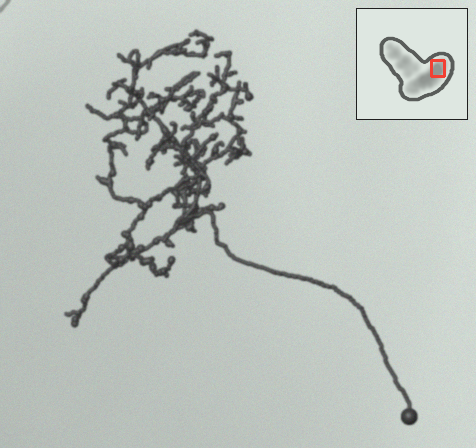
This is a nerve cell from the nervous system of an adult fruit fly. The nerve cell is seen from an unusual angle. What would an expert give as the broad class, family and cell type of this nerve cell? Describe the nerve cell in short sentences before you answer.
Its cell body lies at the lower right of the picture. Dozens of branch ends can be seen. This is a central-brain intrinsic neuron. Its family is hemilineage LHa2. Its cell type is LHAV2k12_b.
